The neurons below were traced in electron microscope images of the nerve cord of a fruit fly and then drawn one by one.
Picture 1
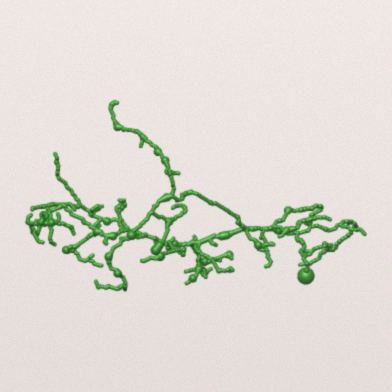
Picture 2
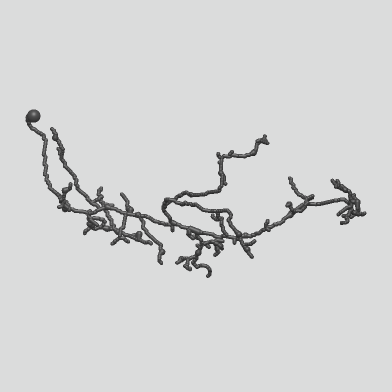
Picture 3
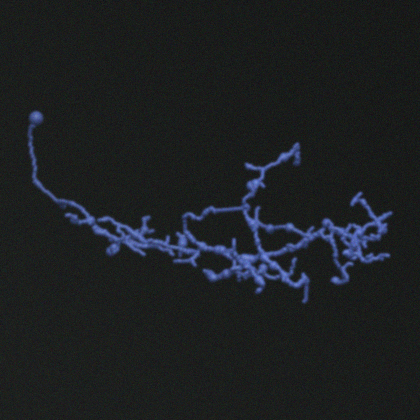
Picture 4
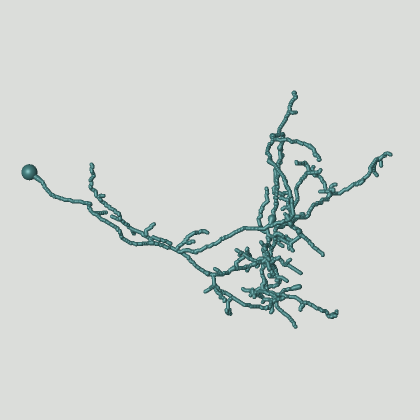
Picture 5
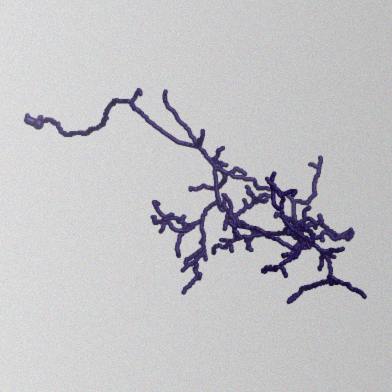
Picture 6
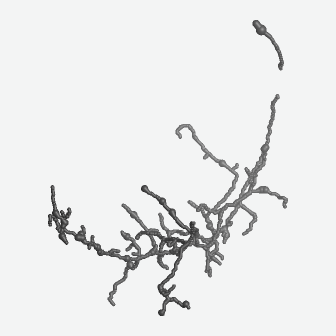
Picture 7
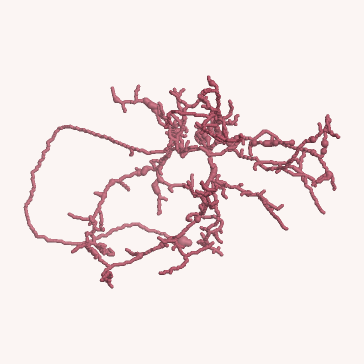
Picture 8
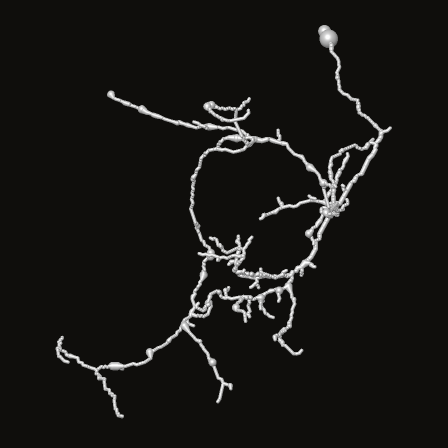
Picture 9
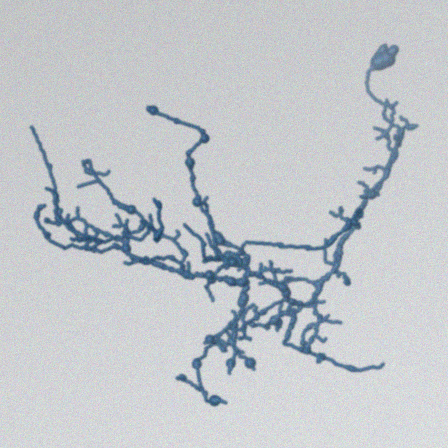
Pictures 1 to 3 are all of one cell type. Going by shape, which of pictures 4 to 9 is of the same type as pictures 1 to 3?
6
